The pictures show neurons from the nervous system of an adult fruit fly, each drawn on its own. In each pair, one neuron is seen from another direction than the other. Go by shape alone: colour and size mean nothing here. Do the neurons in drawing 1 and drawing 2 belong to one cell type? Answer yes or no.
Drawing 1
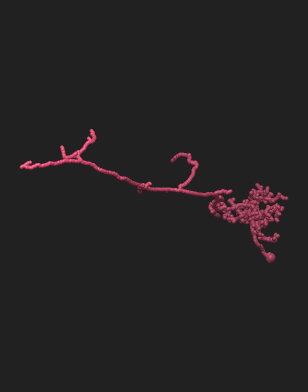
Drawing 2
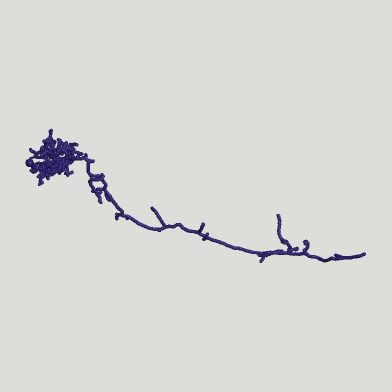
yes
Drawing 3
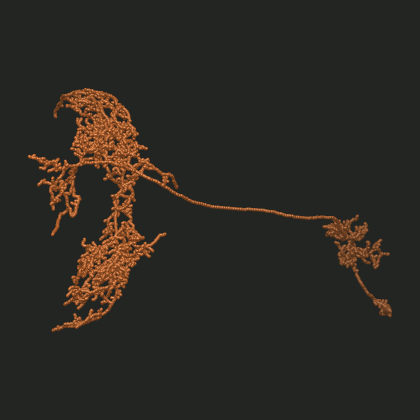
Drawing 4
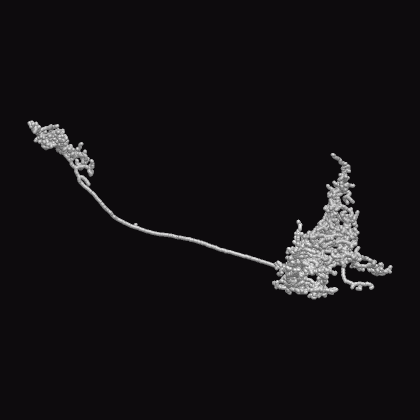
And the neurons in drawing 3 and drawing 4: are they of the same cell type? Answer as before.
yes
